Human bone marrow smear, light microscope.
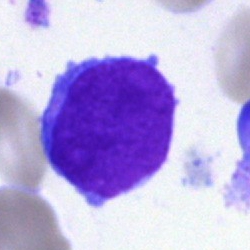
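Blast, central cell of a stained bone marrow smear. Nearly the whole cell is filled by the nucleus, whose chromatin is finely granular and evenly spread. A thin rim of deep blue cytoplasm shows mainly along the left edge, and small blunt blebs protrude from the upper edge.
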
